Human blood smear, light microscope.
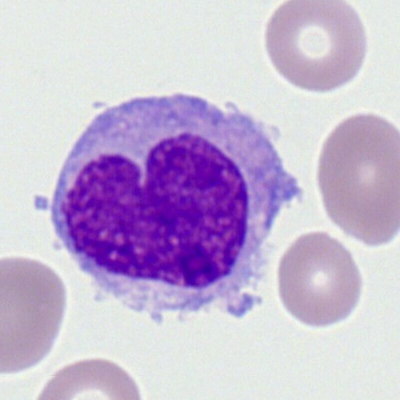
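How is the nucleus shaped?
It has a notch in its upper edge, which gives it a kidney or heart shape, and no nucleoli are clearly visible.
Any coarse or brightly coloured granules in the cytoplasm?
None.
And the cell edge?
Small ragged blebs project from it, clearest on the right side.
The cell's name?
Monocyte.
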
